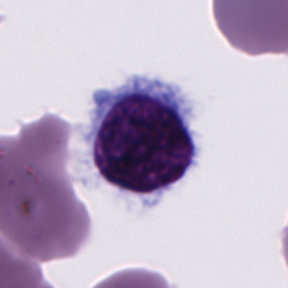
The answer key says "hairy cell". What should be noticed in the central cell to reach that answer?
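So, a hairy cell: fine hair-like projections fringe the surface here, clearest along the top and left.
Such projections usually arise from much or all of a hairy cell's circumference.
The fringe, then, goes with the name. The cytoplasm looks pale blue to me.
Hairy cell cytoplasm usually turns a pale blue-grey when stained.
That is near, if not quite the same tone. The cytoplasm forms only a narrow rim, since the nucleus fills most of the cell, and I see no vacuoles in it.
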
